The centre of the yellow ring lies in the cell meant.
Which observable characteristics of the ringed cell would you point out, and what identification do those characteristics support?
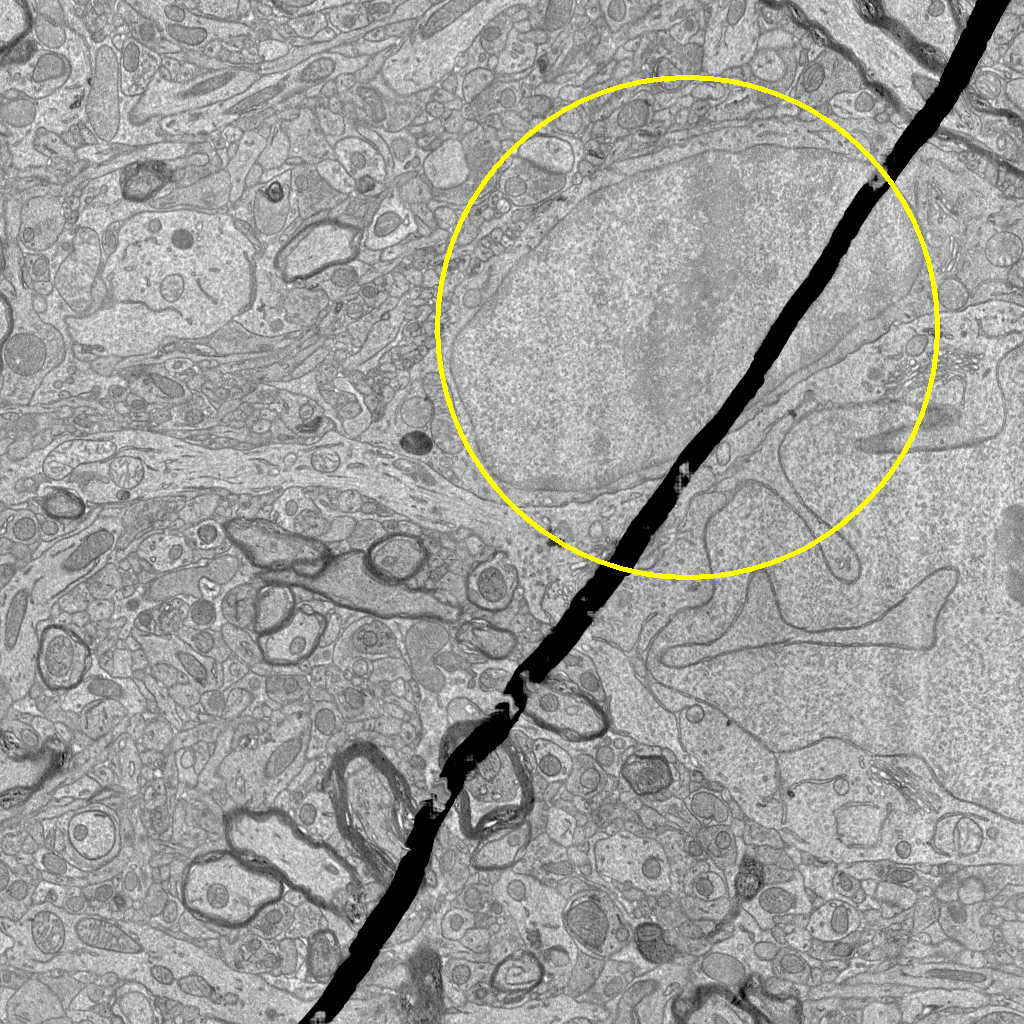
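In the ringed cell, the nucleus is a large elongated oval with a smooth outline, and its envelope shows no deep infoldings. Its chromatin is fine and fairly evenly spread, with only faint darker patches. Many small cut processes crowd against the upper-left side of the cell body. This cell is an oligodendrocyte.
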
